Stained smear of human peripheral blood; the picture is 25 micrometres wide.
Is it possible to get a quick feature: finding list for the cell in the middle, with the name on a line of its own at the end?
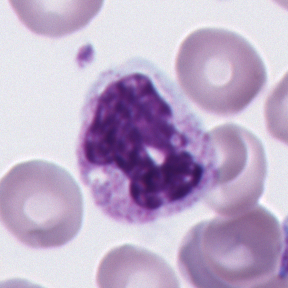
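Gap: small and clear, between the nuclear lobes near the centre
Chromatin: dark purple, coarsely clumped, as I see it
Nucleoli: none that I can make out
Granules: many, fine, pinkish-violet, in the cytoplasm
Name: segmented neutrophil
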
